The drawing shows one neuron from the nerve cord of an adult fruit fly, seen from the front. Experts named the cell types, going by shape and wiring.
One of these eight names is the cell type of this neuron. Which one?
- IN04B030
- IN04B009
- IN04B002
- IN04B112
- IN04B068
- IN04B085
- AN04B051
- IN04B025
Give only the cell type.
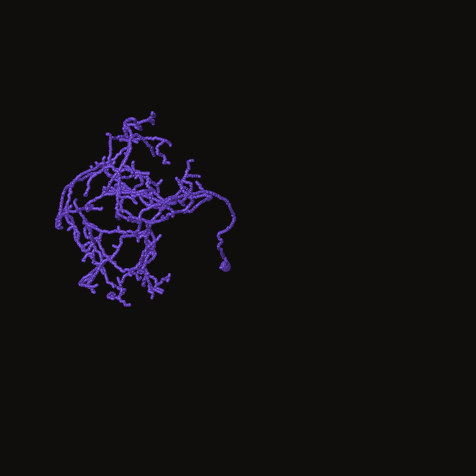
IN04B025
